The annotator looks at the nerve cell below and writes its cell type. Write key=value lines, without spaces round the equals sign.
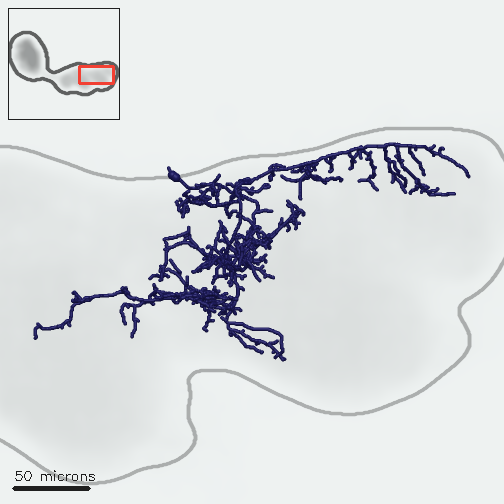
cell_type=IN23B095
